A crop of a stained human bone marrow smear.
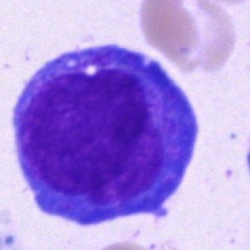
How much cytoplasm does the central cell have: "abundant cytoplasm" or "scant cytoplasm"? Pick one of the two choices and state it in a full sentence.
Most of the cell is filled by the nucleus.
